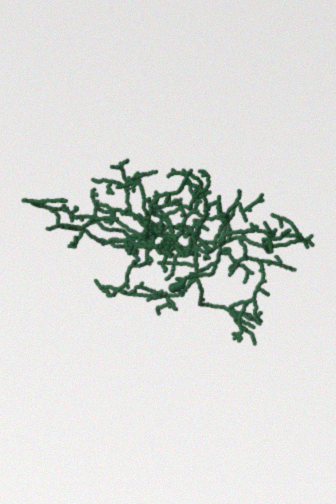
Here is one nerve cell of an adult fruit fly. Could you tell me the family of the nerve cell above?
hemilineage 00A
